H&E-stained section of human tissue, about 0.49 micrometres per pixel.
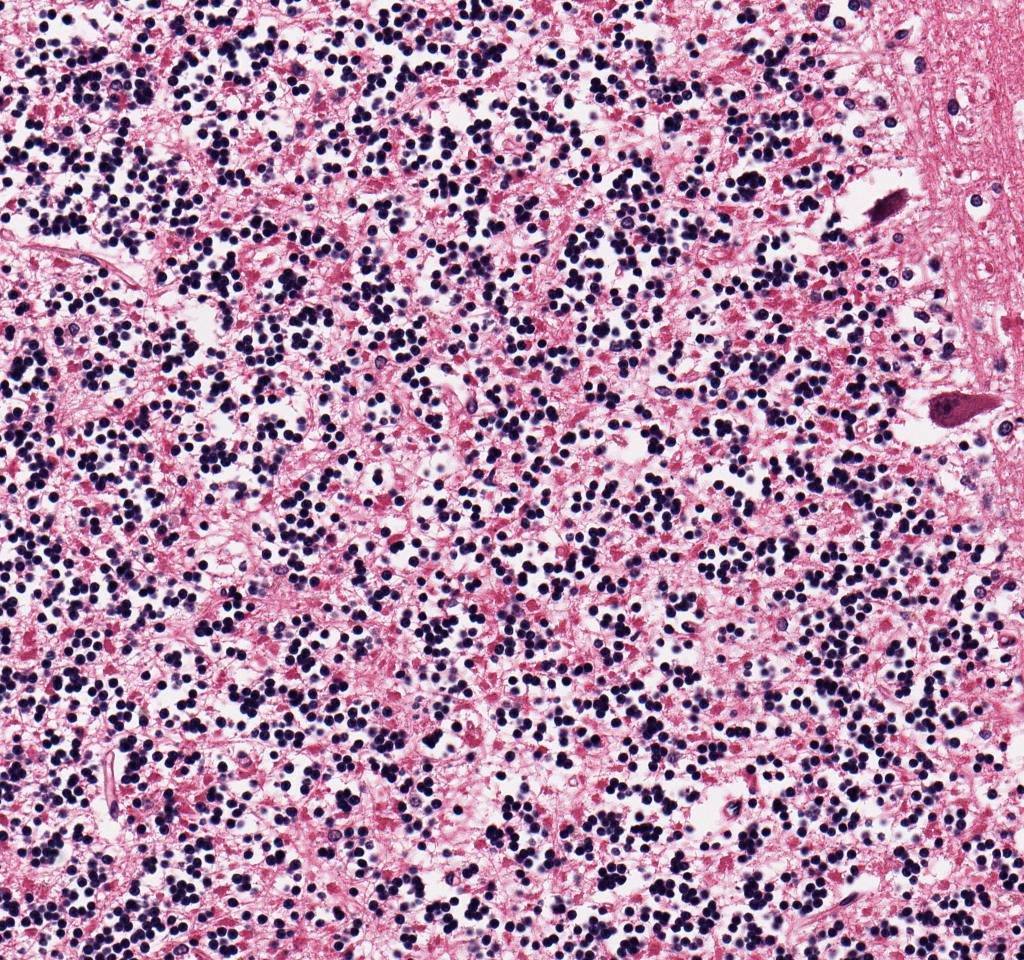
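Cerebellum. Nuclei: small, round, solidly dark purple, with scarcely any visible cytoplasm, crowded and gathered in little clumps between pink patches rather than spread evenly. Between them: a pink, finely fibrillar meshwork, not collagenous stroma. Upper right corner: pale pink fibrillar tissue, few scattered nuclei.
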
